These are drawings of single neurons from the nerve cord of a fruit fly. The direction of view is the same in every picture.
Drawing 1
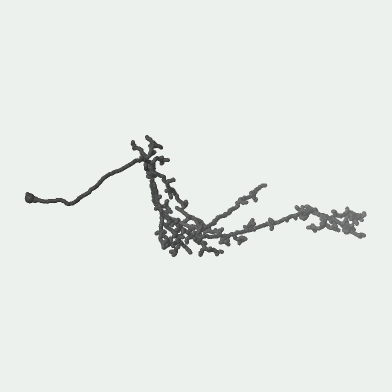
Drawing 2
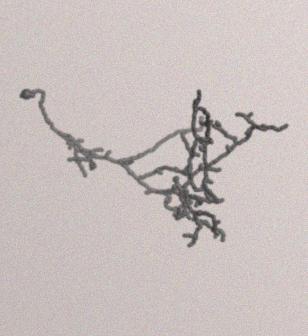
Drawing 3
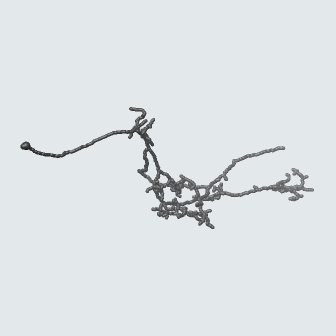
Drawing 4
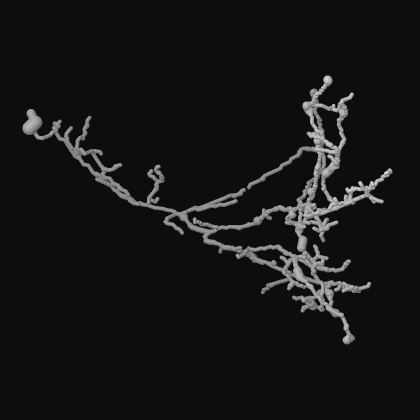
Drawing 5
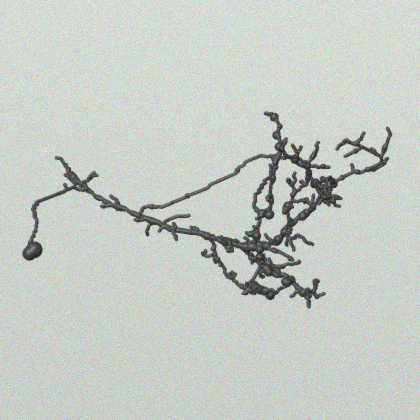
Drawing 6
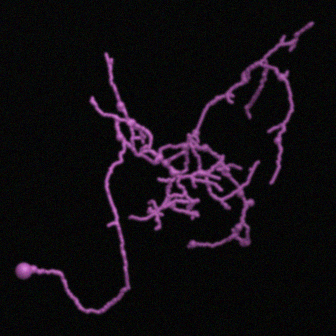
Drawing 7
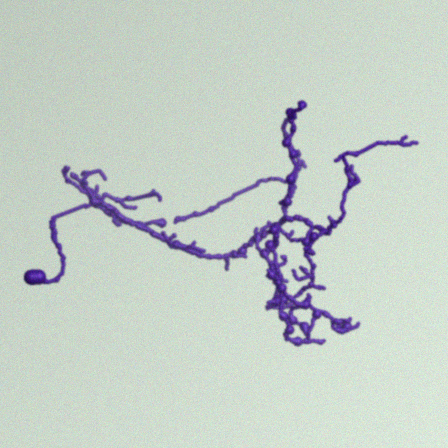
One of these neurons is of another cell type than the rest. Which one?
6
